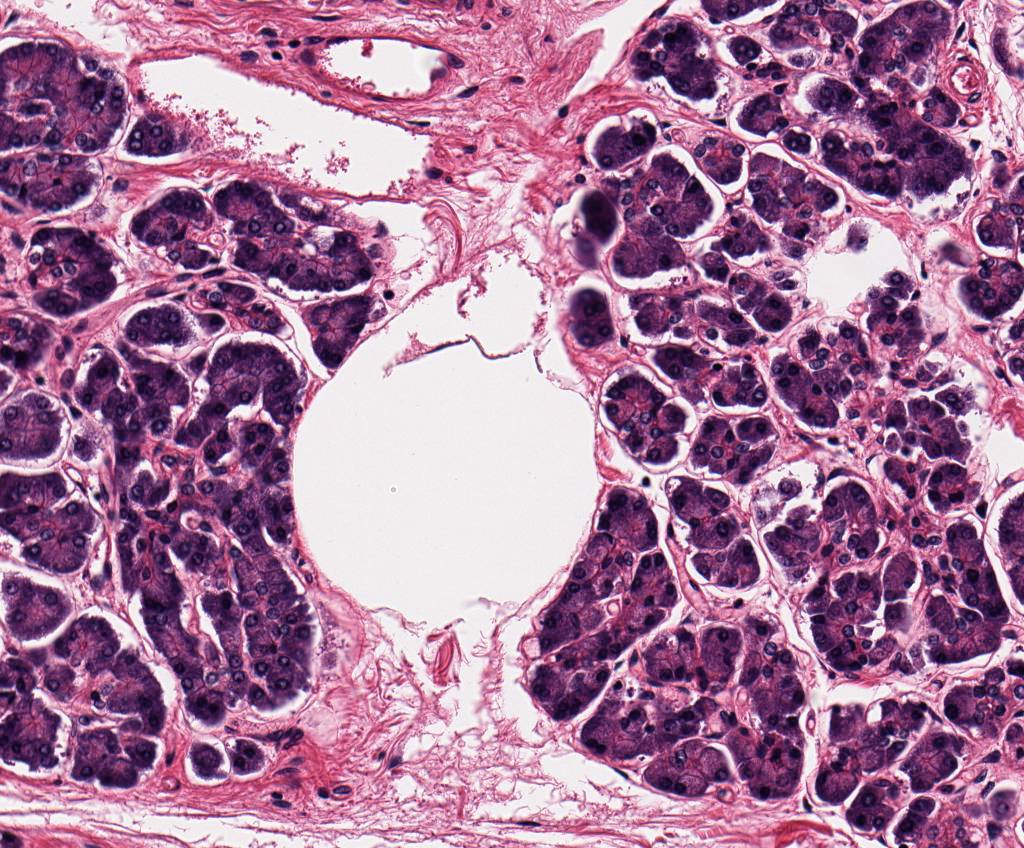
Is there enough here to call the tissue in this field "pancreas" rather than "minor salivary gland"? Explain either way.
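This is pancreas.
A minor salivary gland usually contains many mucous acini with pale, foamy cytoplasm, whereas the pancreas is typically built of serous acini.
Here the acini are uniformly dark, and no pale, clear-staining mucous-type cells appear among them, which sets this tissue apart from a minor salivary gland. The acinar cells have deeply purple, granular cytoplasm, with round, dark nuclei sitting towards the cell bases. The septal connective tissue is loose and wispy, holding only scattered spindle-shaped nuclei.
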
